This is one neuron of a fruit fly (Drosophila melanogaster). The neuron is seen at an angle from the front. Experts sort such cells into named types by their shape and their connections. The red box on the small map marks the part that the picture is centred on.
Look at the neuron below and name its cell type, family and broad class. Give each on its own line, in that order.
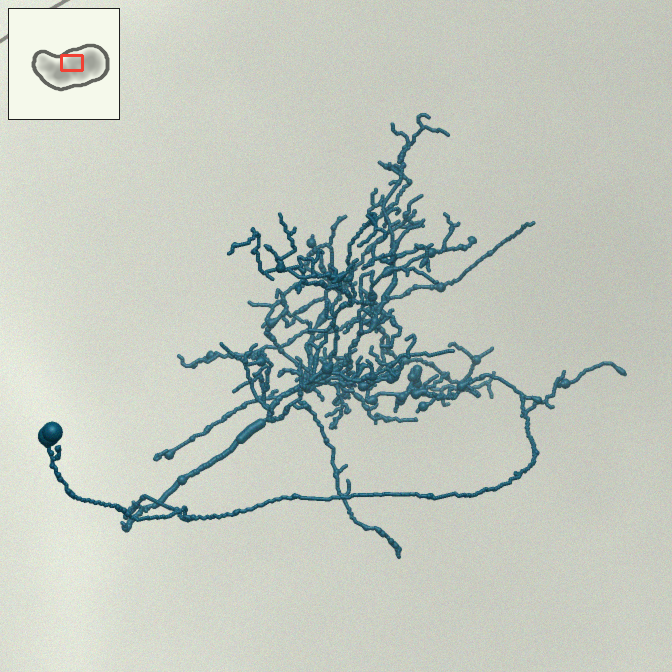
CL104
hemilineage SLPav1_medial
central-brain intrinsic neuron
